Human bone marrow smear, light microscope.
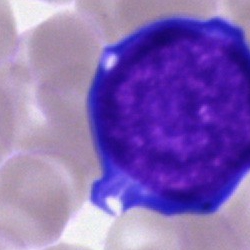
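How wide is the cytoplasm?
It forms only a narrow rim around the nucleus.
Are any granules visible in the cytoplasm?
None are visible.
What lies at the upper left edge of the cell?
A small clear white spot in the cytoplasm.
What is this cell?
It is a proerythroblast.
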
